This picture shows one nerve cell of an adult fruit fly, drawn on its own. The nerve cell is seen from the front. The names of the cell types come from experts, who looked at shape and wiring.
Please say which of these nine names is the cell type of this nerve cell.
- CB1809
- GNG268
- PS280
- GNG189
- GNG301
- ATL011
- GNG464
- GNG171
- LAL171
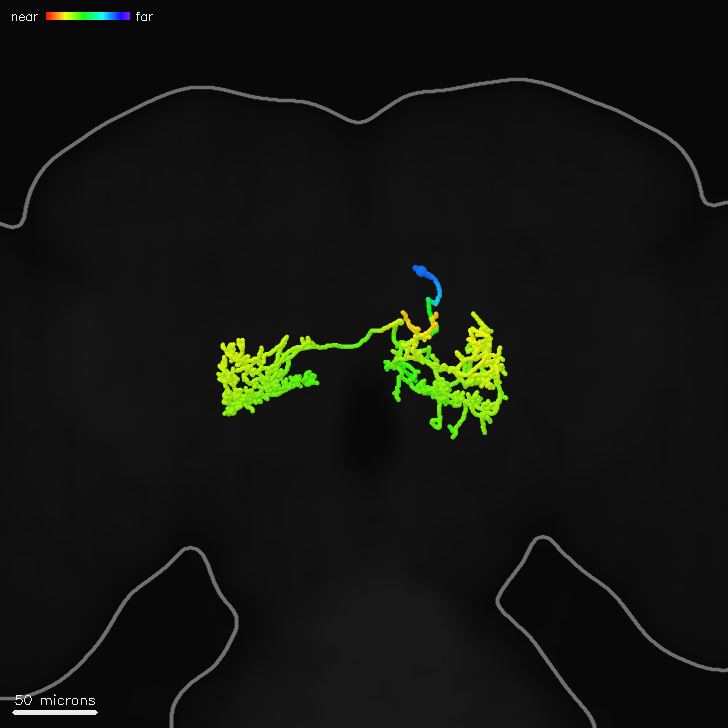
LAL171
